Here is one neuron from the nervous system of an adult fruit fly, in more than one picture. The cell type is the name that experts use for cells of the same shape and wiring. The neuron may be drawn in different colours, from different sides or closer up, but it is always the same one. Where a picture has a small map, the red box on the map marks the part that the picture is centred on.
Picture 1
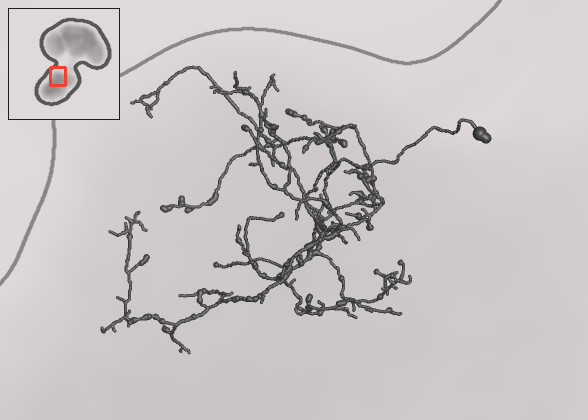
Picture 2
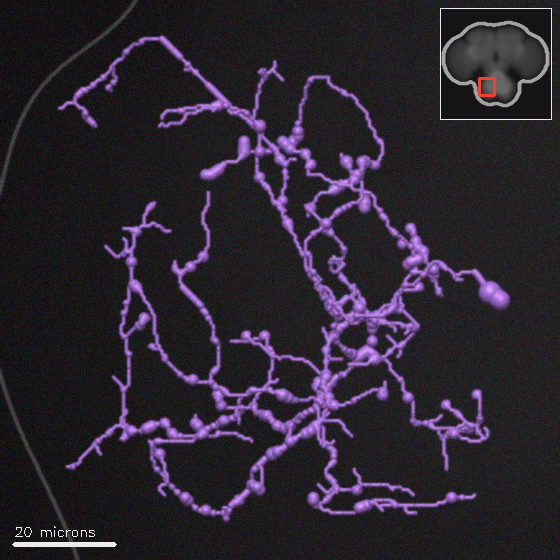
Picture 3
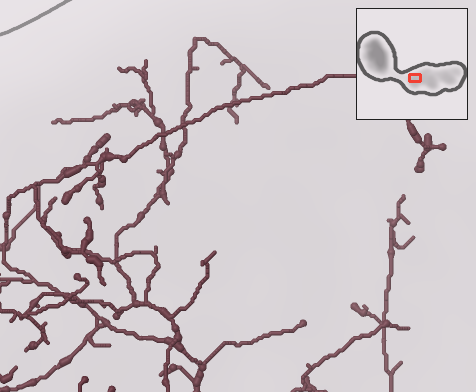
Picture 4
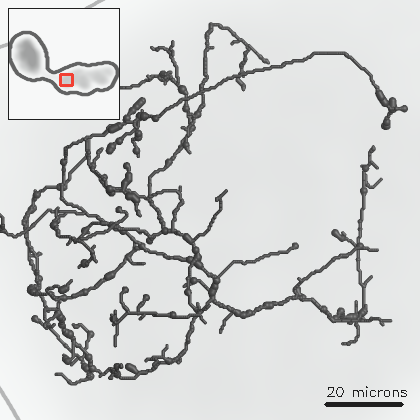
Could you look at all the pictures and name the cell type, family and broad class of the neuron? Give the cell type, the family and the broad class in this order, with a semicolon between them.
IN16B057; hemilineage 16B; nerve-cord intrinsic neuron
